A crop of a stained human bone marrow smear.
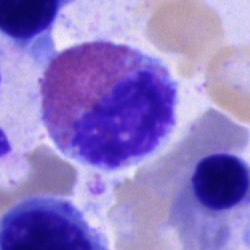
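Eosinophil, the central cell in a stained human bone marrow smear. The nucleus, a single unlobed mass with coarsely clumped dark blue-purple chromatin, lies off-centre in the lower right part of the cell. Fine, densely packed granules fill the cytoplasm.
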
